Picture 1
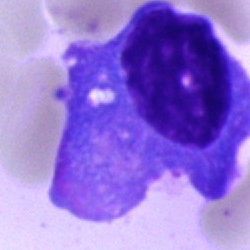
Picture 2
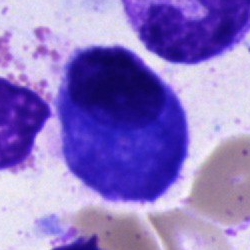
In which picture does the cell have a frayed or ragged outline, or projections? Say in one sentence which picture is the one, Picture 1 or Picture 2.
The cell of Picture 1 has a border that is ragged or frayed, or bears projections, blebs or tags.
